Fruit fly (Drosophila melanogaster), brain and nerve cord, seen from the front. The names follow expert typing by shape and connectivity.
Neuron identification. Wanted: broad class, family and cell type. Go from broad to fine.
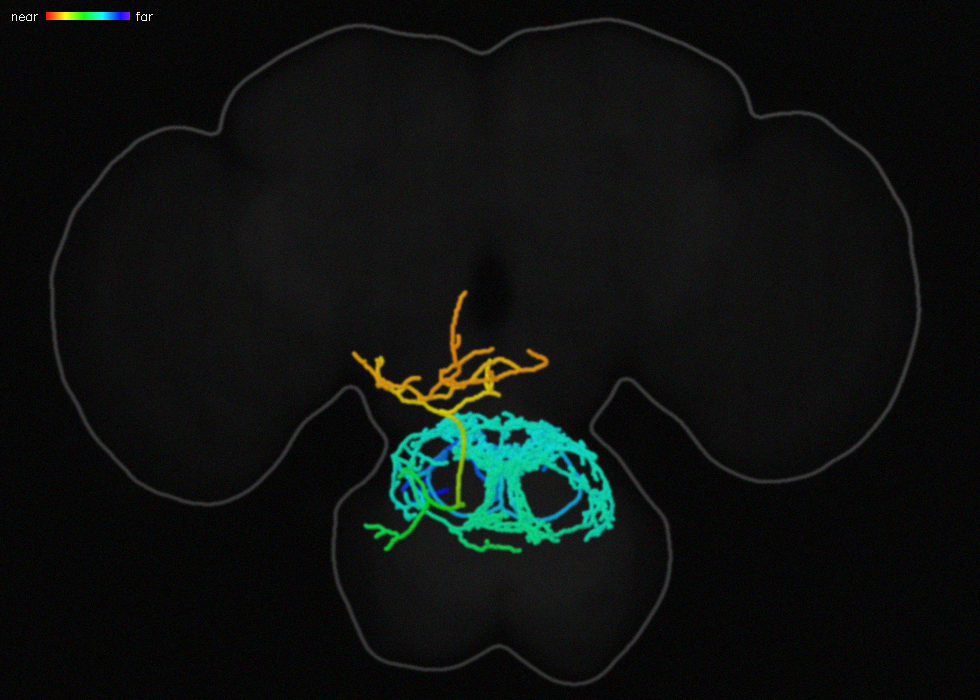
ascending neuron; hemilineage 19B; dMS9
